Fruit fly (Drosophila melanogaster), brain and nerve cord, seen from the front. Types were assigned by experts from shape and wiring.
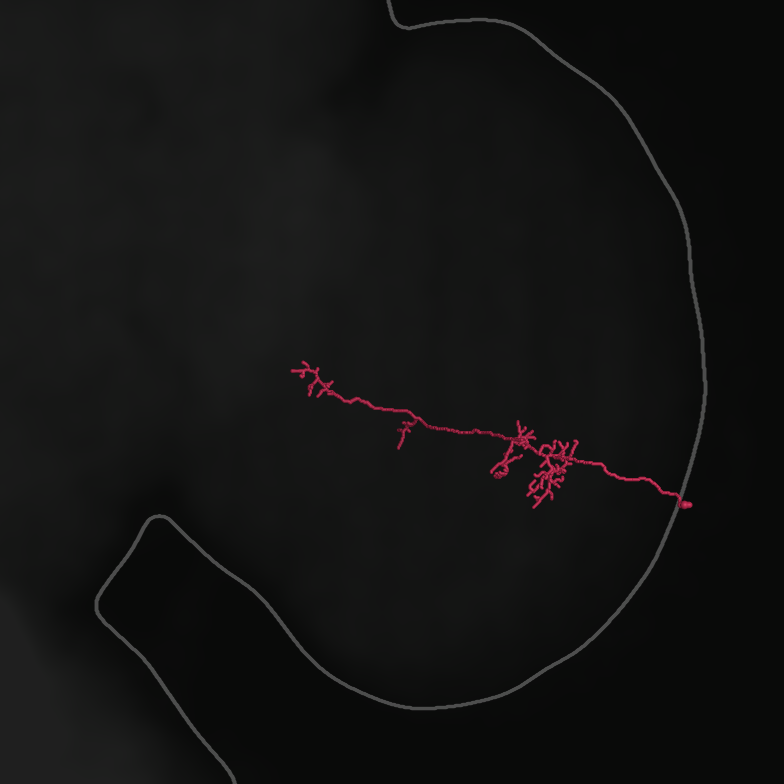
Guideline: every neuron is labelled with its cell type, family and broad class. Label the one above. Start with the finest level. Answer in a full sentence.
Type TmY13 of the TmY family, an optic-lobe intrinsic neuron.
